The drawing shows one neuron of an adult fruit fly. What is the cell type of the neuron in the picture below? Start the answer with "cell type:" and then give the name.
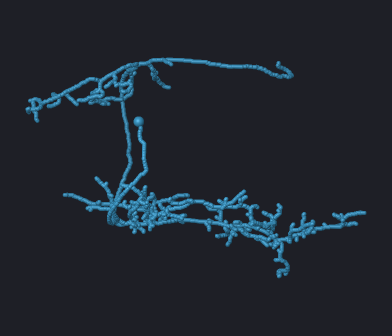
cell type: IN19B045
